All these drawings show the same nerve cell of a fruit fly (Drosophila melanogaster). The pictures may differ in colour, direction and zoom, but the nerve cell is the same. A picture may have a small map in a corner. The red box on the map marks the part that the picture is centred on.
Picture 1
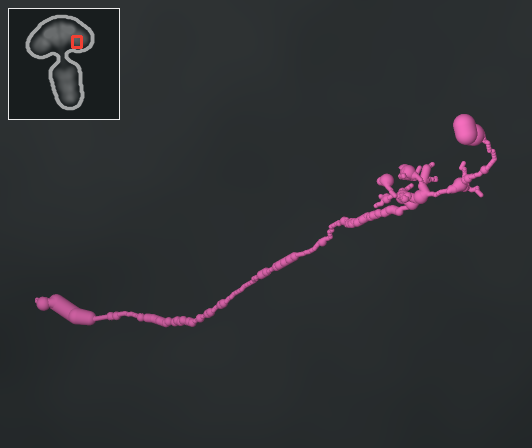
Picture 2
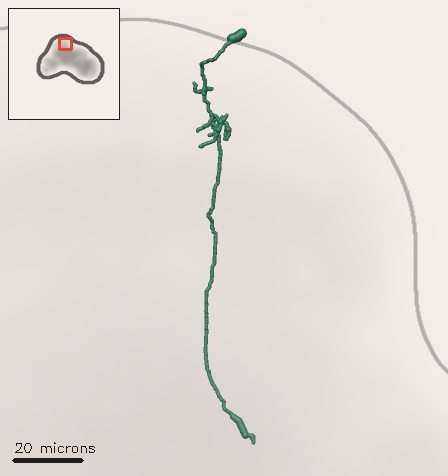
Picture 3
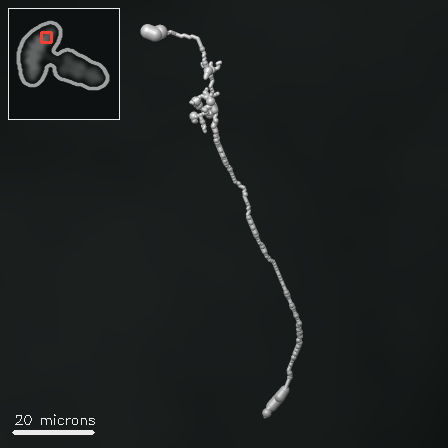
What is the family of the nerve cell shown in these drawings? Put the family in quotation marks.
"Tm"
